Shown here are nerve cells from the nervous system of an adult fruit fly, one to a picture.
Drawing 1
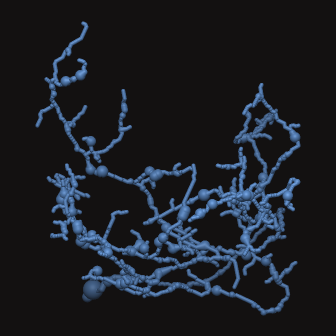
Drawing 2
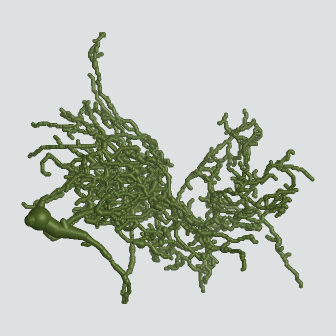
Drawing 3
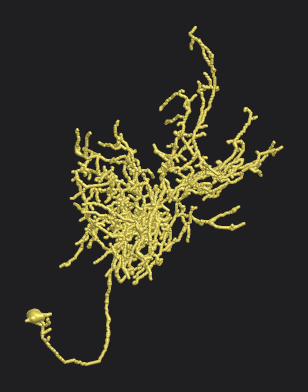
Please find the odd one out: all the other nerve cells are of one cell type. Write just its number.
1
